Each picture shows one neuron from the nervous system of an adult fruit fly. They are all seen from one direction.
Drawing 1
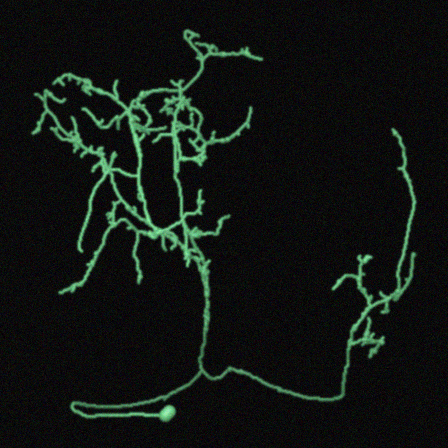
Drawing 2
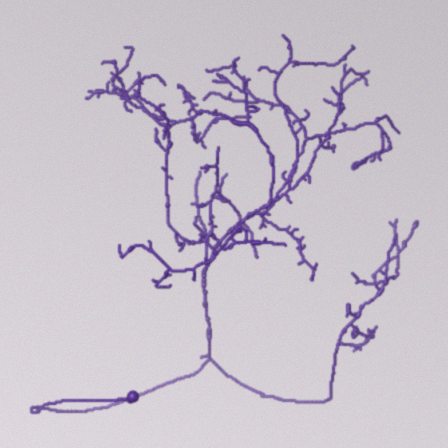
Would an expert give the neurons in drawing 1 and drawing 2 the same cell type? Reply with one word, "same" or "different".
same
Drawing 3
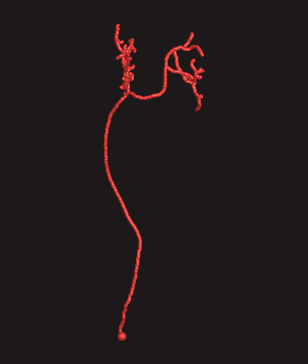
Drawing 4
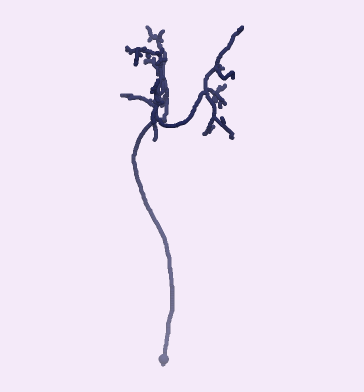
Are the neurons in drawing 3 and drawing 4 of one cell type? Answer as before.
same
